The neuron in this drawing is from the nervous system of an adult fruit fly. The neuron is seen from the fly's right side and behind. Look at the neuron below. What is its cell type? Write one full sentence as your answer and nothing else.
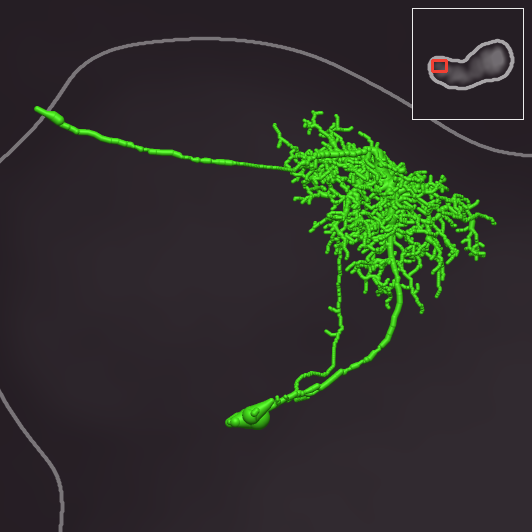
It is the cell type MNad10 to which this neuron belongs.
